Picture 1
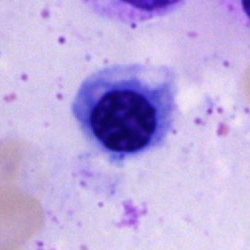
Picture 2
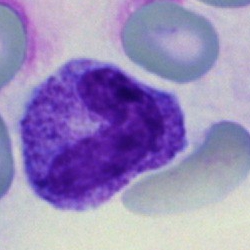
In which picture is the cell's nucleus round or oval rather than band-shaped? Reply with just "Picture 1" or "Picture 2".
Picture 1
